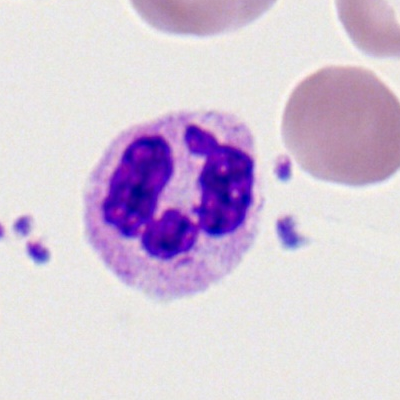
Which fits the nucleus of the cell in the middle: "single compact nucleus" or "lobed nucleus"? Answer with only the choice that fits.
Lobed nucleus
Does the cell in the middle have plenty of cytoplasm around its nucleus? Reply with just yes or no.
Yes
